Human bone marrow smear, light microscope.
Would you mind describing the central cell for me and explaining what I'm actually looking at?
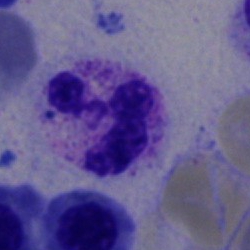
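Roughly round outline on this one. Chromatin's dark purple and densely clumped, and the cytoplasm around the nucleus is pale pink, with fine pink-red granules scattered through it. It's a segmented neutrophil.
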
